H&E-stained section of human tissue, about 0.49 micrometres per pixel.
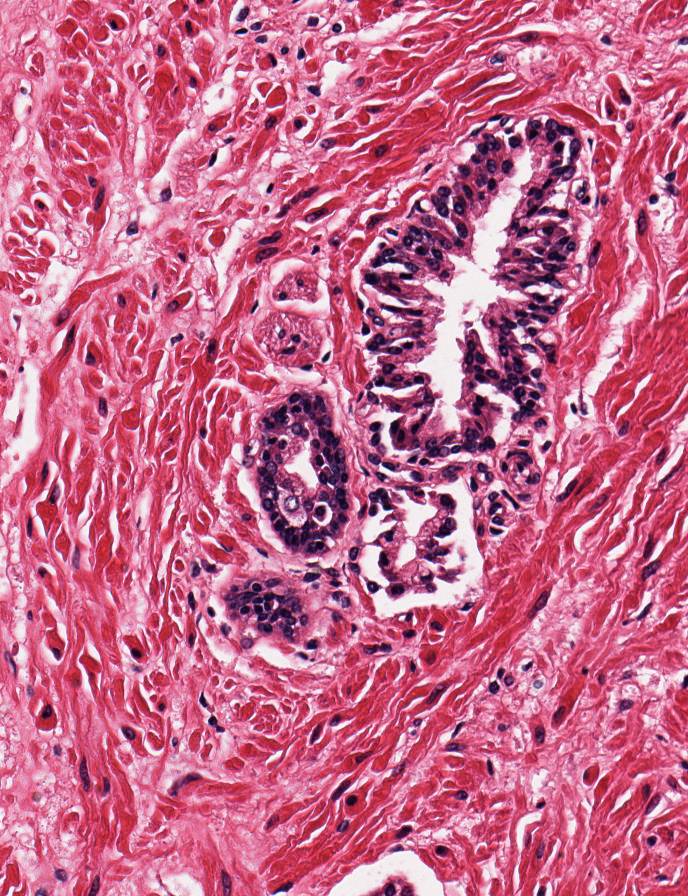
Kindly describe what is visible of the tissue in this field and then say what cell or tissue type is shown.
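Small gland cluster, centre of field, enclosed by stroma on all sides. Largest gland, just right of centre: irregular star-shaped lumen with branching infoldings, empty and white. Nearest muscle bundles curve around the cluster. Prostate.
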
